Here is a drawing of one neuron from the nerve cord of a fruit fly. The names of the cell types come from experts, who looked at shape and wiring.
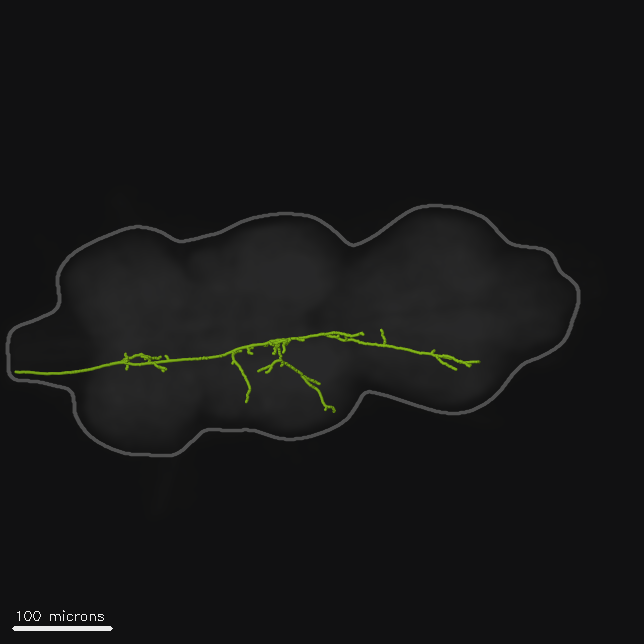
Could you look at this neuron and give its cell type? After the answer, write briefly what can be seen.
It is of cell type DNpe017. This is a descending neuron. The drawing shows no cell body. From left to right in the picture it spans about 500 microns.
